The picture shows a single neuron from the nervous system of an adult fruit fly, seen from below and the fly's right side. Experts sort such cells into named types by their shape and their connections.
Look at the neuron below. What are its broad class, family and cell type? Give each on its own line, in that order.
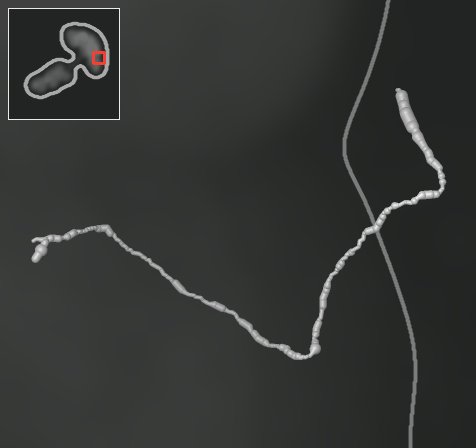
photoreceptor or other optic-lobe sensory neuron
class visual
R7d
